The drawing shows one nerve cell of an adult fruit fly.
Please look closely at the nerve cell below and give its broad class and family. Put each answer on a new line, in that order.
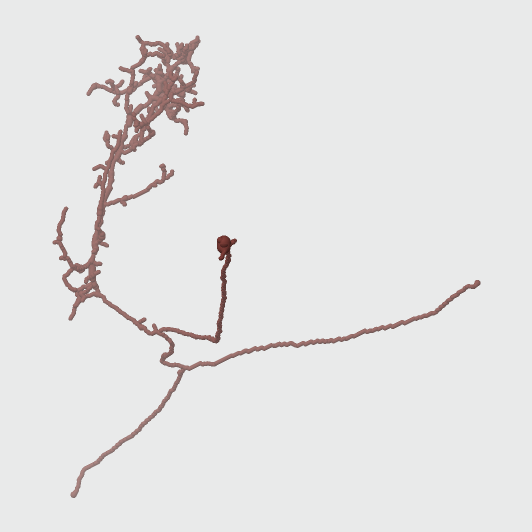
nerve-cord intrinsic neuron
hemilineage 23B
